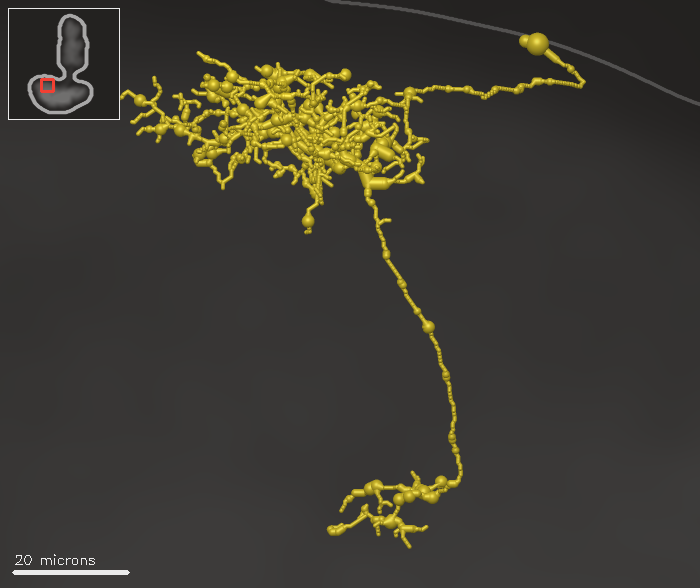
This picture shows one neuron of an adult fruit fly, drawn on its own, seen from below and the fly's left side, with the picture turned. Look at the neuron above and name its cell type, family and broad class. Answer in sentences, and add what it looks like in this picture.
Its cell type is Tlp13. Its family is Tlp. This is an optic-lobe intrinsic neuron. The cell body can be seen at the upper right of the picture. From top to bottom in the picture it spans about 90 microns. Dozens of branch ends can be seen.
